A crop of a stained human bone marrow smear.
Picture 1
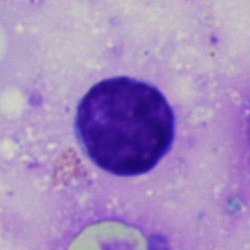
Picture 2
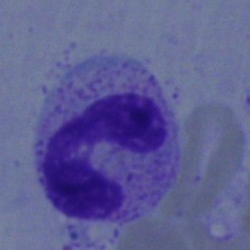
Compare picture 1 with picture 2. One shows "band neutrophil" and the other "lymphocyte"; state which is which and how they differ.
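Picture 2 holds the band neutrophil; picture 1, the lymphocyte. Band neutrophil nucleus: a single curved band bent into a C, opening to the right.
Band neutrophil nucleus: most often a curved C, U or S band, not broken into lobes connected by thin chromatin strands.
Lymphocyte cytoplasm: scant, at most a thin rim beside the nucleus.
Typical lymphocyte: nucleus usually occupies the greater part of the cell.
Chromatin in both cells: dense, dark purple.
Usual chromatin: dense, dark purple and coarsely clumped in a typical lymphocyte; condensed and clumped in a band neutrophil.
Nucleoli: none distinct in the lymphocyte, none in the band neutrophil.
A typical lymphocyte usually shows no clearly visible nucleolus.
Outline: lymphocyte round and smooth; band neutrophil roughly round to oval. Granules: none seen within the lymphocyte. Adjacent: a pale red cell without a nucleus beside the band neutrophil's right edge.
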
